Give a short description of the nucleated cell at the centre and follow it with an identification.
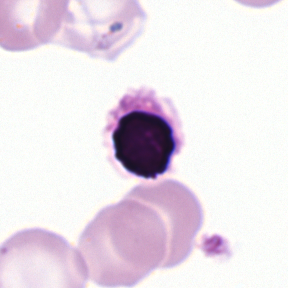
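The nucleus has dense, very dark purple chromatin, almost uniform throughout. A narrow rim of pale pinkish-lilac cytoplasm surrounds it, widest on the upper side. The outer edge of this cytoplasm is ragged and fuzzy, with fine projections. The cell is a normoblast.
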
